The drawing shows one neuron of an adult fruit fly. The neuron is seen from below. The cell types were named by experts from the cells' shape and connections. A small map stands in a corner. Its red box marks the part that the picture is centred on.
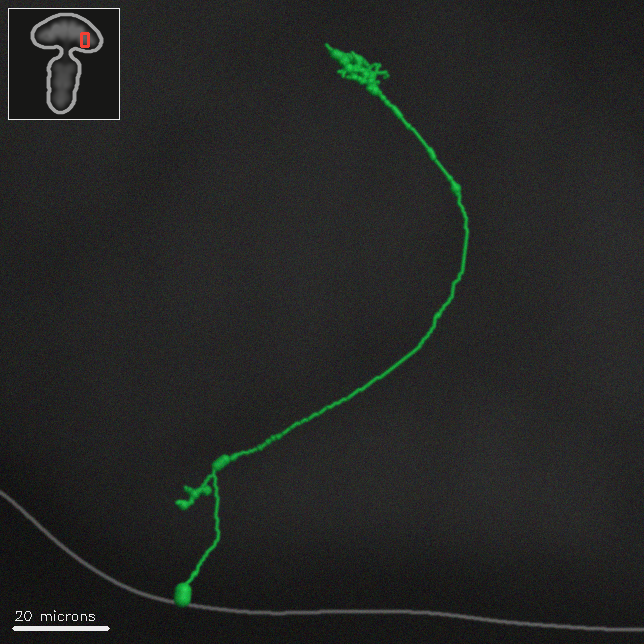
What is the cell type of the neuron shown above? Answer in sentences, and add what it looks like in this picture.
The cell type is T4b. This is an optic-lobe intrinsic neuron. It lies in the brain. The cell body is at the lower left of the picture. By the scale bar it is about 120 microns tall in this view.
